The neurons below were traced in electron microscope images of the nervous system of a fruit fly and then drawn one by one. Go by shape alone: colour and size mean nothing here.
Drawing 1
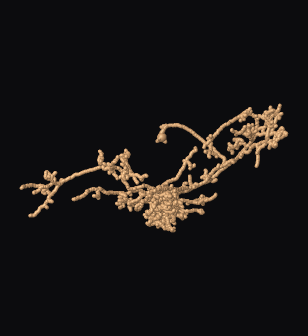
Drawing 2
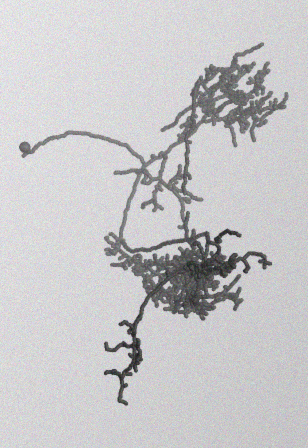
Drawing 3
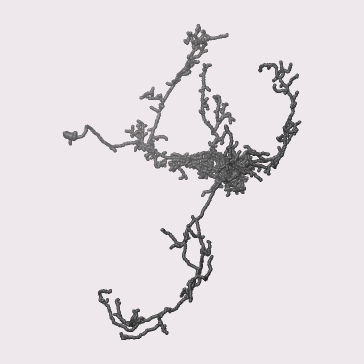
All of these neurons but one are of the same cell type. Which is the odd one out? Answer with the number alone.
3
